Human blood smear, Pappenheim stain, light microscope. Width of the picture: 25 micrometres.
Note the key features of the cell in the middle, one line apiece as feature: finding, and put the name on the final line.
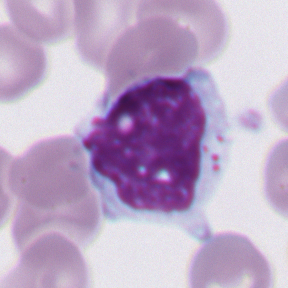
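Nucleus: a few small, round, clear spots lie over it
Cytoplasm: rim widest on the right side of the cell
Granules: a few, small and reddish, near the right edge
Outline: irregular, not smoothly round
Name: large granular lymphocyte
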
